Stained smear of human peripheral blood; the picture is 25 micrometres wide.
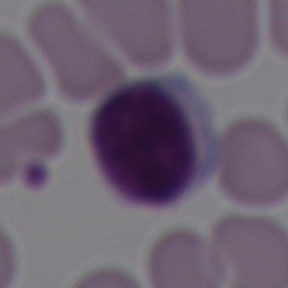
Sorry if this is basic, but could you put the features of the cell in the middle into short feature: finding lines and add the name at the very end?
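Outline: smooth and rounded
Nucleus: off-centre, toward the left
Cytoplasm: pale bluish
Vacuoles: none visible
Name: typical lymphocyte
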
